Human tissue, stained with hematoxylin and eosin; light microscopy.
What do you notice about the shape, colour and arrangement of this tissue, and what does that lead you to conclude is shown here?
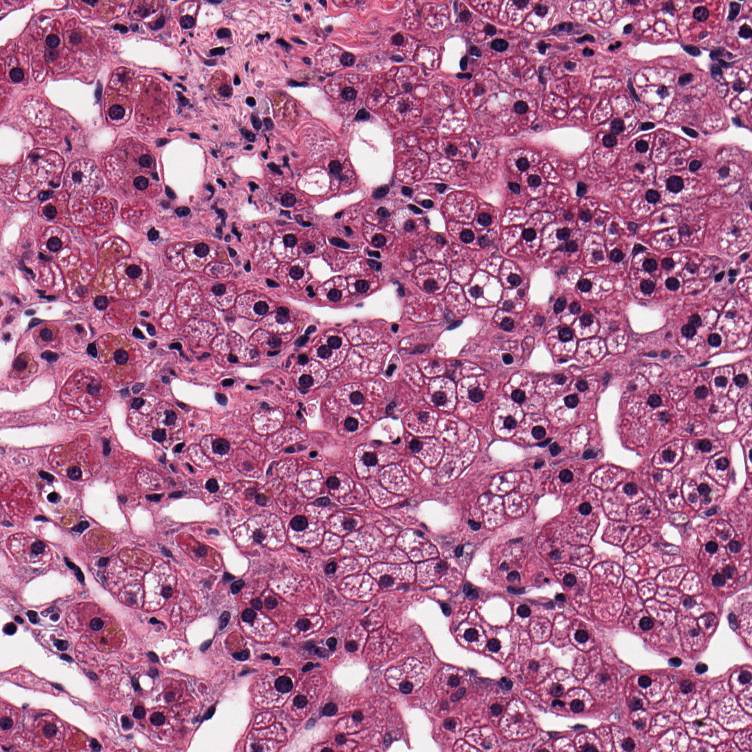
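Across the whole field, large polygonal cells sit in cords and nests, separated by narrow slit-like spaces. Thin pink lines sharply outline the borders between neighbouring cells. In the centre and right, most cells have pale, finely vacuolated, foamy cytoplasm; along the left side the cytoplasm is a denser pink. This is adrenal gland.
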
